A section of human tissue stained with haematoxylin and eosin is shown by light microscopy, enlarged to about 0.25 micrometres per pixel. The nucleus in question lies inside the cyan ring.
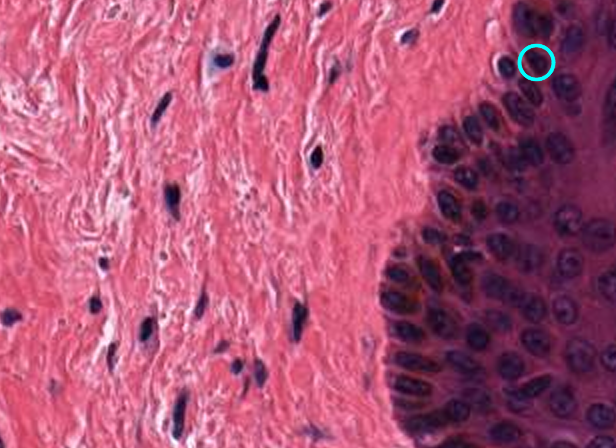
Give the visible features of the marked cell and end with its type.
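The nucleus is oval and darkly stained, about the same size as the neighbouring nuclei in its row. The nucleus takes up most of the cell, with only a thin rim of purplish cytoplasm visible around it. This row runs along the edge of the pale pink fibrous tissue on the left. The marked cell is a keratinocyte.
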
